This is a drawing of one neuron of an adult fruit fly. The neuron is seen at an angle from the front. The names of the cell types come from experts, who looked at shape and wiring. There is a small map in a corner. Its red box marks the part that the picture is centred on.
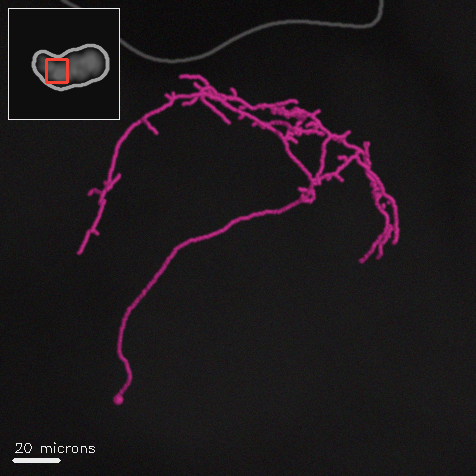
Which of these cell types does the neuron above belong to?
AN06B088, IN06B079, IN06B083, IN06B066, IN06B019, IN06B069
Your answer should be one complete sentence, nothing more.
This neuron is assigned to the cell type IN06B066.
